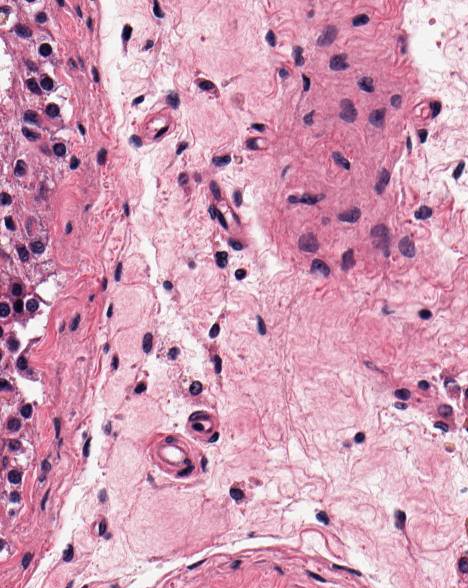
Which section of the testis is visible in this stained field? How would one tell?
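The field shows loose connective tissue. Most of its centre is loose, pale pink, finely fibrillary stroma with sparse nuclei, mostly small, dark and spindle-shaped or ovoid.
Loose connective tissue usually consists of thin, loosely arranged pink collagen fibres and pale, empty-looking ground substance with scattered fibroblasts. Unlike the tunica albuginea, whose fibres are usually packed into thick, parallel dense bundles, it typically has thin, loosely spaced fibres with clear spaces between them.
Along the upper left edge, small round dark-staining nuclei lie closely packed. No epithelium is present.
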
